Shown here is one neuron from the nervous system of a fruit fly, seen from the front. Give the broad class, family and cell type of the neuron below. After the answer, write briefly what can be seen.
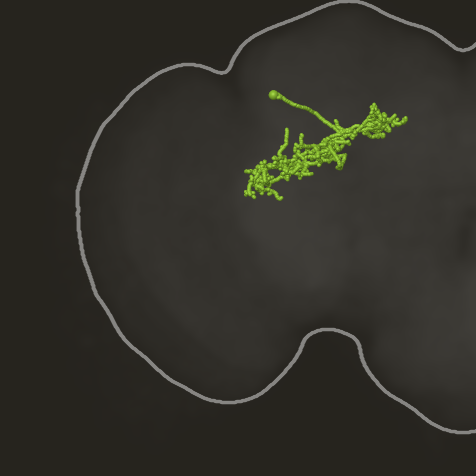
This is a central-brain intrinsic neuron. The family is hemilineage VLPp&l1_anterior. It is of cell type PVLP102. Its cell body lies at the top of the picture. In this view it is wider than it is tall.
